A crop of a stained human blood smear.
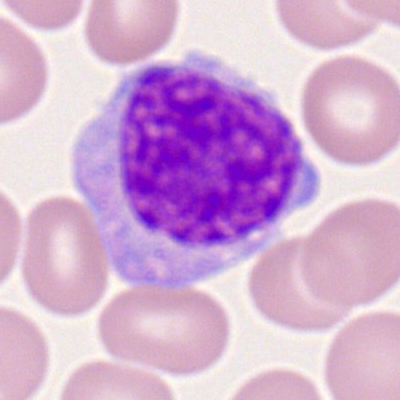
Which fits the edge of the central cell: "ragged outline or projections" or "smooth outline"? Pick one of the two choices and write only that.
Ragged outline or projections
